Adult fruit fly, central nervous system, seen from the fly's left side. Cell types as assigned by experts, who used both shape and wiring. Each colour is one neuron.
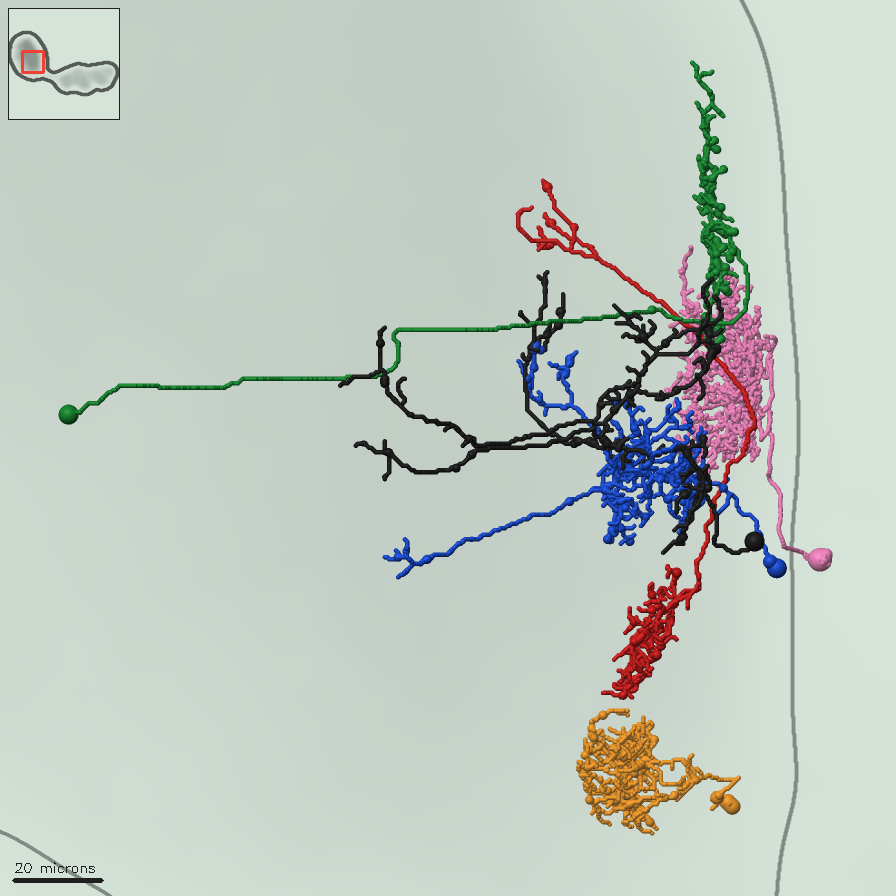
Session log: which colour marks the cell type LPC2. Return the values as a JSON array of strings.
["red"]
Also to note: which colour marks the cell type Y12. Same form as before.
["black"]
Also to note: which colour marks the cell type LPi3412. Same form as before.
["pink"]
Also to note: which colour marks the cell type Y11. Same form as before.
["blue"]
